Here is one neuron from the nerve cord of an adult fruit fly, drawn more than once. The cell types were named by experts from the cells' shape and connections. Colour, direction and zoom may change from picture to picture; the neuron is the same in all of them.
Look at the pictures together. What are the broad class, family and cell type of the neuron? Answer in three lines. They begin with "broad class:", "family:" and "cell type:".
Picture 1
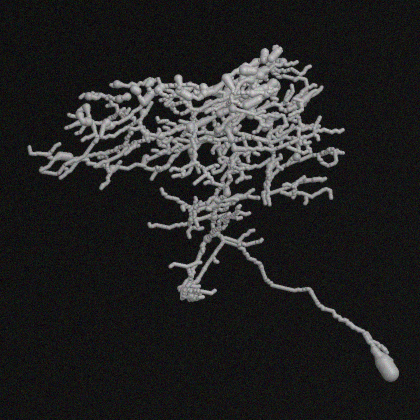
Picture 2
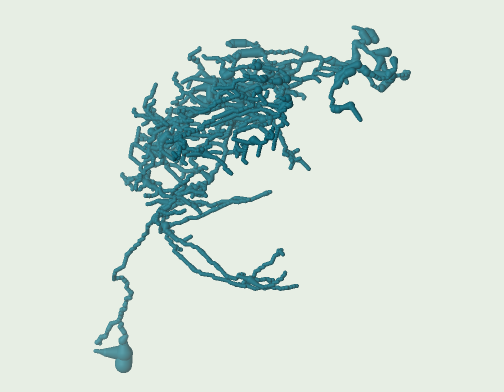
broad class: nerve-cord intrinsic neuron
family: hemilineage 06A
cell type: IN06A066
